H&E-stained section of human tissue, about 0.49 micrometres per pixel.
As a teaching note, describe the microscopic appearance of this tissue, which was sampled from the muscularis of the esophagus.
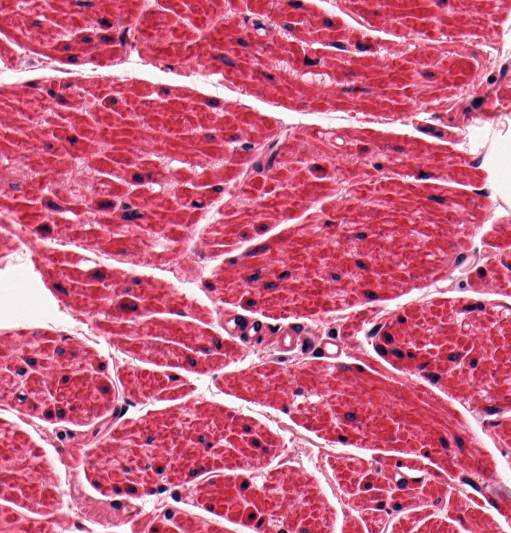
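Field entirely occupied by bundles of red-staining muscle fibres, parted by branching white clefts. Fibre cytoplasm deeply eosinophilic, finely mottled. Nuclei small, dark purple, scattered singly through the bundles. No epithelium or glands in field.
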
